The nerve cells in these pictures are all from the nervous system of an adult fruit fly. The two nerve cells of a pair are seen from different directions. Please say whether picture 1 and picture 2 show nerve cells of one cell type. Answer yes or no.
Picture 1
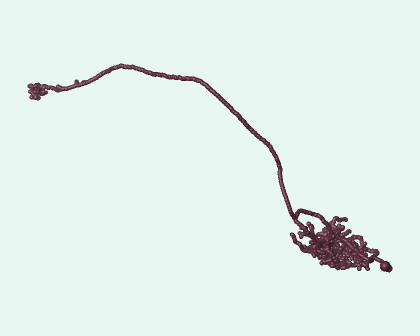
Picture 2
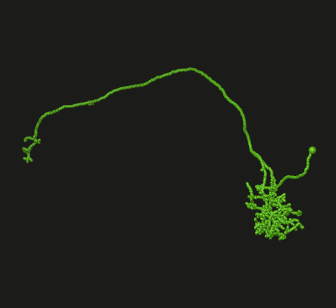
yes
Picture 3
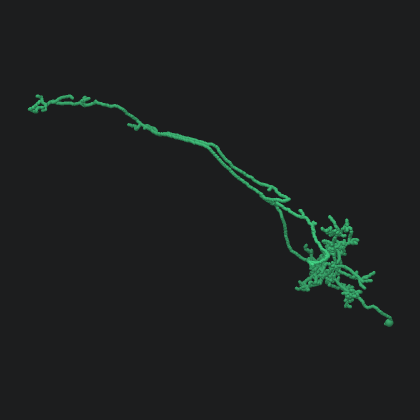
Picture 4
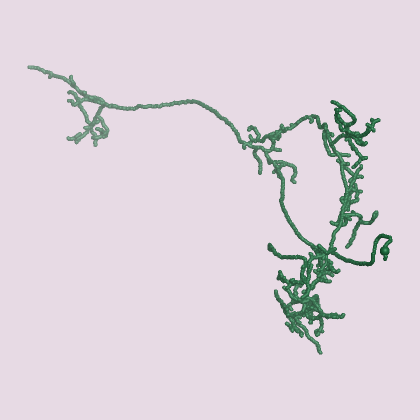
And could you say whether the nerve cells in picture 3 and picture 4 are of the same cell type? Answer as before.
yes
